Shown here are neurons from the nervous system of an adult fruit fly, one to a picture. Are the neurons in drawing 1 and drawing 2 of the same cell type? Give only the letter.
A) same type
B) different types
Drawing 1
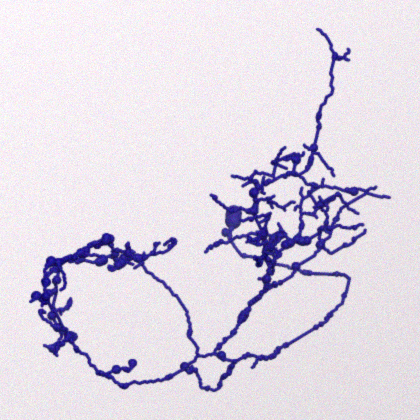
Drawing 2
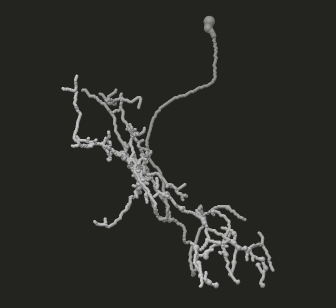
A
